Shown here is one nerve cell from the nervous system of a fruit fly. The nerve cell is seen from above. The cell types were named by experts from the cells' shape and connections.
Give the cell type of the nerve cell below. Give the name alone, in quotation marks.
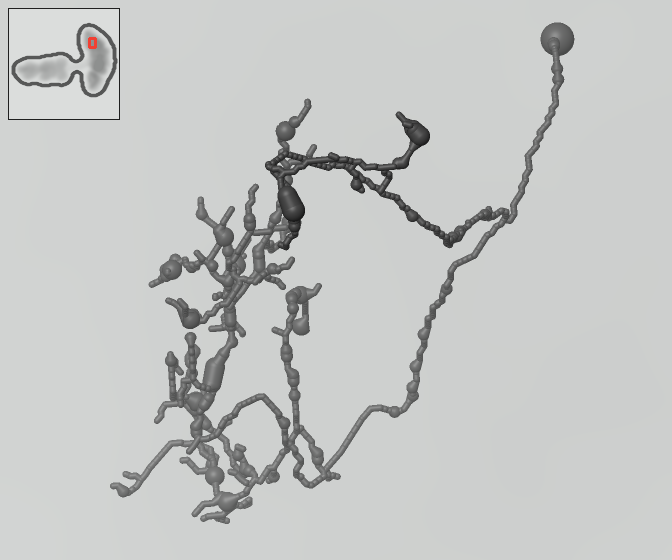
"LC27"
